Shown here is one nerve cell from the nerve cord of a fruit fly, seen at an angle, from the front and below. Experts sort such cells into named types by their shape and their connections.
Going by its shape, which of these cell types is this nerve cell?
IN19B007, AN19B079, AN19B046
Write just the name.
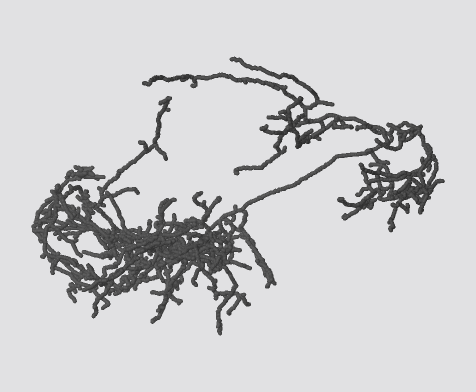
IN19B007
